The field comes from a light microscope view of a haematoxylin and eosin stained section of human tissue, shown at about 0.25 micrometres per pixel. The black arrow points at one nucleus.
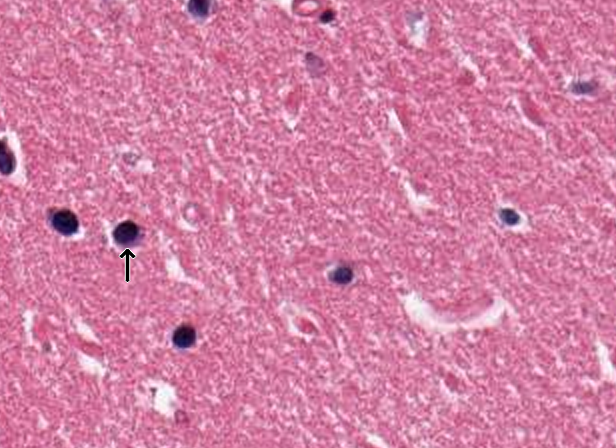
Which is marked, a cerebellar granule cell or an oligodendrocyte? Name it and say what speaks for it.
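The marked nucleus belongs to an oligodendrocyte. The nucleus is small, round and evenly, very darkly stained, with no inner detail visible. Its nucleus is darker than the paler oval nuclei elsewhere in the field.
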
